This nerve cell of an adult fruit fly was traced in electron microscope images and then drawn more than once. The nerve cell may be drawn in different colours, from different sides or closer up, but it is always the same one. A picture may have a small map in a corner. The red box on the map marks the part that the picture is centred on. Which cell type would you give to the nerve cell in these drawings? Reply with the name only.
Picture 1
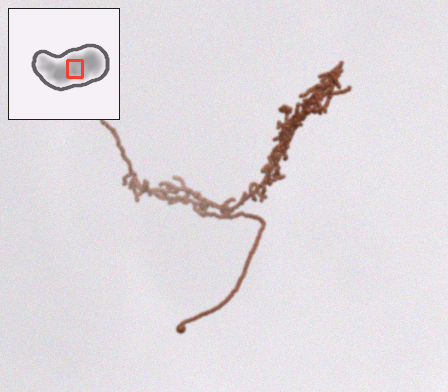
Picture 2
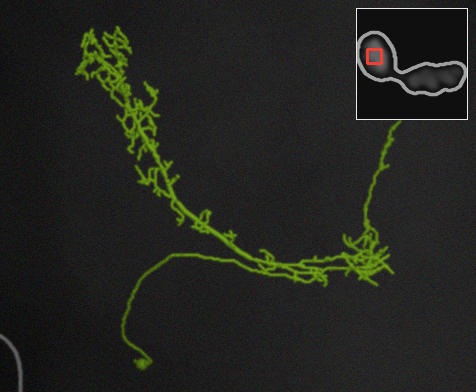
LAL048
